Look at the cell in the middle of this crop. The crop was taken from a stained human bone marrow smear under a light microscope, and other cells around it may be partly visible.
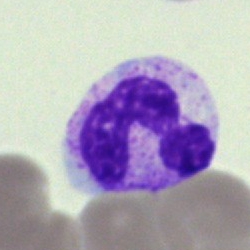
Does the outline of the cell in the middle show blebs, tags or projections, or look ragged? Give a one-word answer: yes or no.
No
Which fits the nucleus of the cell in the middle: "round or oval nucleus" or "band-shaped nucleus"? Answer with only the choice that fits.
Band-shaped nucleus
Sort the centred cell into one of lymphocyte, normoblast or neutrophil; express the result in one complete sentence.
The cell under consideration, at the middle of the crop, is a neutrophil.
